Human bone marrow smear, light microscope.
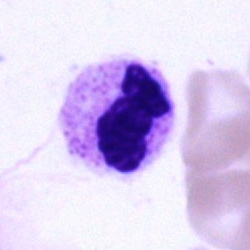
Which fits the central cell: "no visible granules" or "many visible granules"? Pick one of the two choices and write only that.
Many visible granules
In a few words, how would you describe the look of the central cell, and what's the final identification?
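So, what you can see here is a roughly round, smooth outline, with the nucleus sitting toward the right and most of the cytoplasm left over on the left. The chromatin's dark purple and densely condensed, and you won't find any nucleoli. That's a segmented neutrophil.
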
